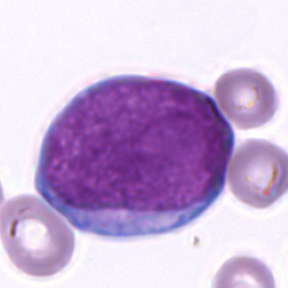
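Myeloblast, the central cell in a stained smear of human peripheral blood under the light microscope. Its cytoplasm shows no granules and contains no vacuoles. The nucleus has neither indentation nor lobes, and the cell's edge is smooth, without blebs or projections.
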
